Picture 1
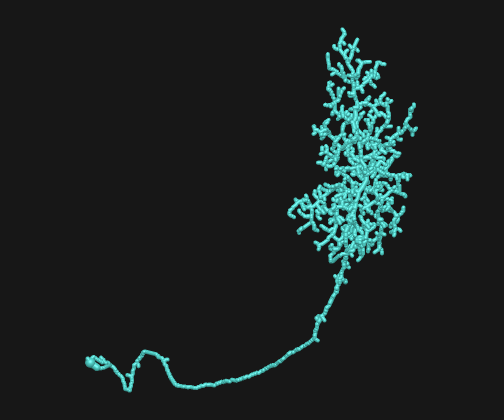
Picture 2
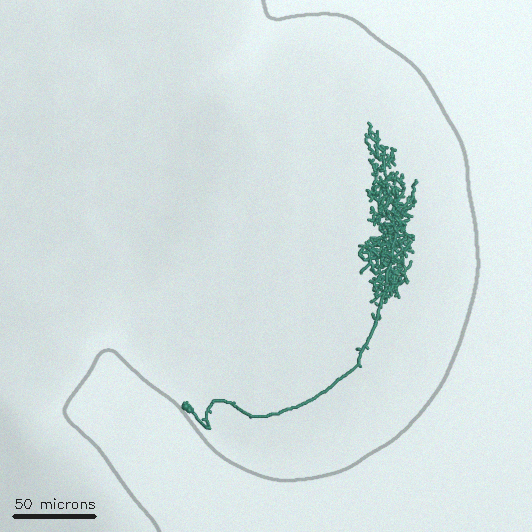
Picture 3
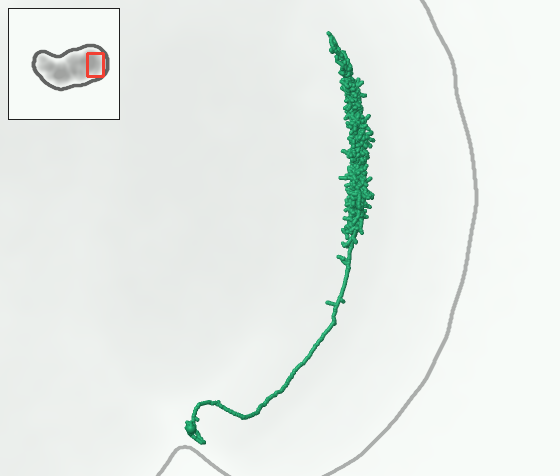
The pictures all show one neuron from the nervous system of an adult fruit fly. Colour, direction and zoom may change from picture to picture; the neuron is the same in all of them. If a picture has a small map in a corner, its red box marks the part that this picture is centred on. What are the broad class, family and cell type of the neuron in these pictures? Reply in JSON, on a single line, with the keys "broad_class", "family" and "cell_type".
{"broad_class": "optic-lobe intrinsic neuron", "family": "Pm", "cell_type": "Pm9"}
